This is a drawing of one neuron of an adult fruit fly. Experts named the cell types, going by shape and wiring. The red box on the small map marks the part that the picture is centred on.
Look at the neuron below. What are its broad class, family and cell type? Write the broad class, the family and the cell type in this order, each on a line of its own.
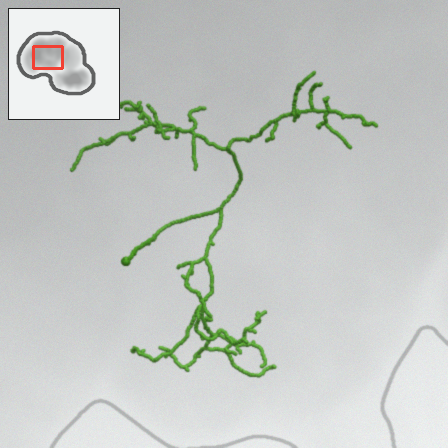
central-brain intrinsic neuron
hemilineage PSa1
CL120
